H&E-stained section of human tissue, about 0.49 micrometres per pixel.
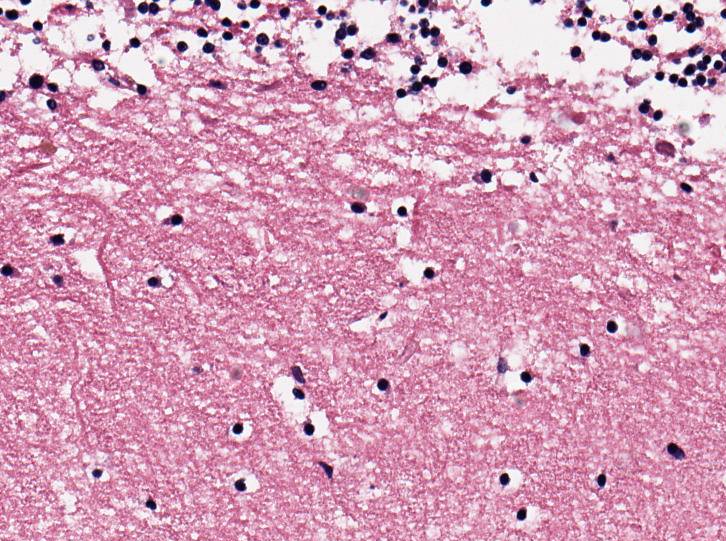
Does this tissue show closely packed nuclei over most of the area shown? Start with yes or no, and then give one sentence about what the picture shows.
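No. Cells in the lower pink zone are sparse, with small round dark nuclei scattered singly.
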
